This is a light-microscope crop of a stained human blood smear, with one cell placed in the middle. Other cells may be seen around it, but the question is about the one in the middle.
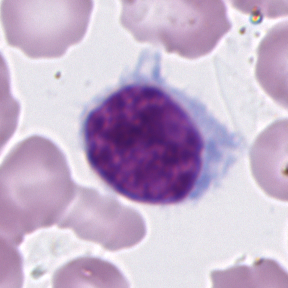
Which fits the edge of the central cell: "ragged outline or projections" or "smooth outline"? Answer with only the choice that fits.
Ragged outline or projections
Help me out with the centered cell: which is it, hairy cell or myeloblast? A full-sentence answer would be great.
The cell under consideration, at the middle of the crop, is a hairy cell.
